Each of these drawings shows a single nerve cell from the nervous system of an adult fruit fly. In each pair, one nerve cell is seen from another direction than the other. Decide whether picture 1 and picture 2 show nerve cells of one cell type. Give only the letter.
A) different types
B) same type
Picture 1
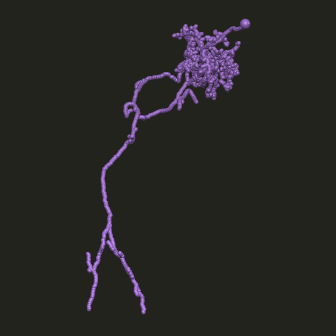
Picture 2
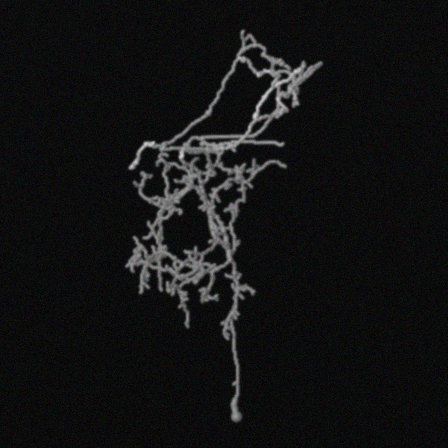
B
